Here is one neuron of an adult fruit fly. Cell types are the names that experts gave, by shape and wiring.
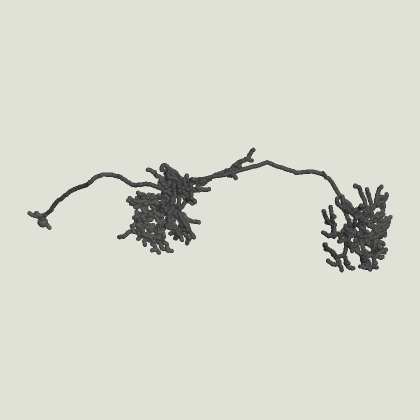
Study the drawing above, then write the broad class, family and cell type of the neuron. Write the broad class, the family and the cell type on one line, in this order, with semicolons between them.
visual centrifugal neuron; LoVC; LoVC9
